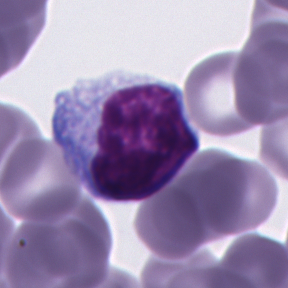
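A typical lymphocyte in a stained smear of human peripheral blood. Look first at the nucleus: a single unlobed mass with a somewhat angular outline, set off-centre toward the right side of the cell. The pale blue cytoplasm lies mainly on the left, and it looks foamy, with many fine pale spaces.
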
